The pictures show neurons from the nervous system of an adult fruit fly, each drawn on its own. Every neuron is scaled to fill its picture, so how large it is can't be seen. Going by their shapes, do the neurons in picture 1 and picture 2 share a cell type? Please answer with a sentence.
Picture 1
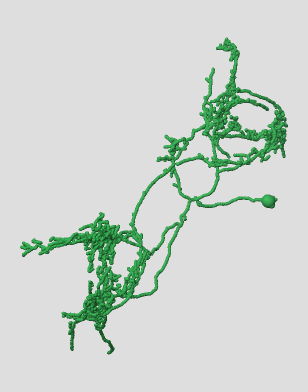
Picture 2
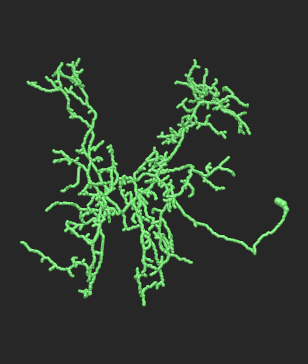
They are of different cell types.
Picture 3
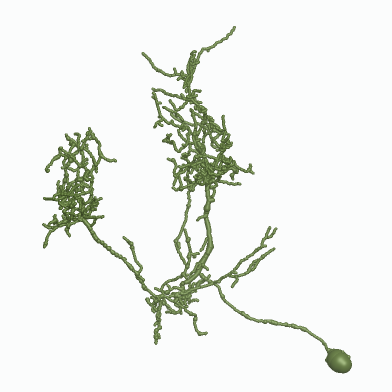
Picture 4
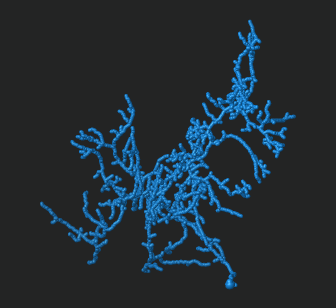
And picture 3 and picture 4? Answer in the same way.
They are of different cell types.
